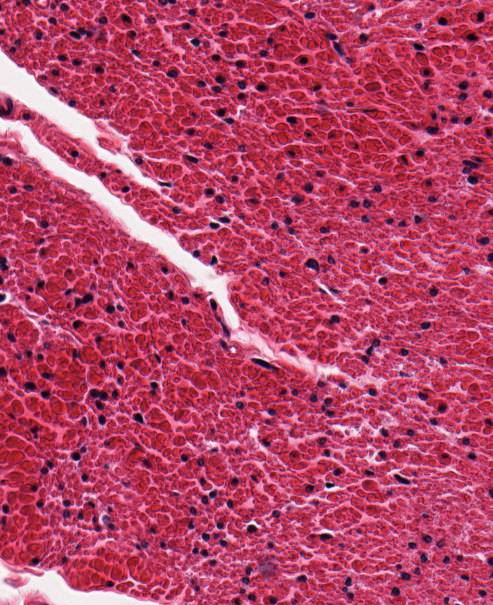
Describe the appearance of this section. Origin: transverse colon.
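Nearly the whole field is filled by densely packed fibre profiles in cross-section. These profiles are small, rounded to polygonal, and closely apposed, with little space between them. Their cytoplasm stains a deep, fairly even red. Thin, pale pink connective tissue strands pass between small groups of profiles.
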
